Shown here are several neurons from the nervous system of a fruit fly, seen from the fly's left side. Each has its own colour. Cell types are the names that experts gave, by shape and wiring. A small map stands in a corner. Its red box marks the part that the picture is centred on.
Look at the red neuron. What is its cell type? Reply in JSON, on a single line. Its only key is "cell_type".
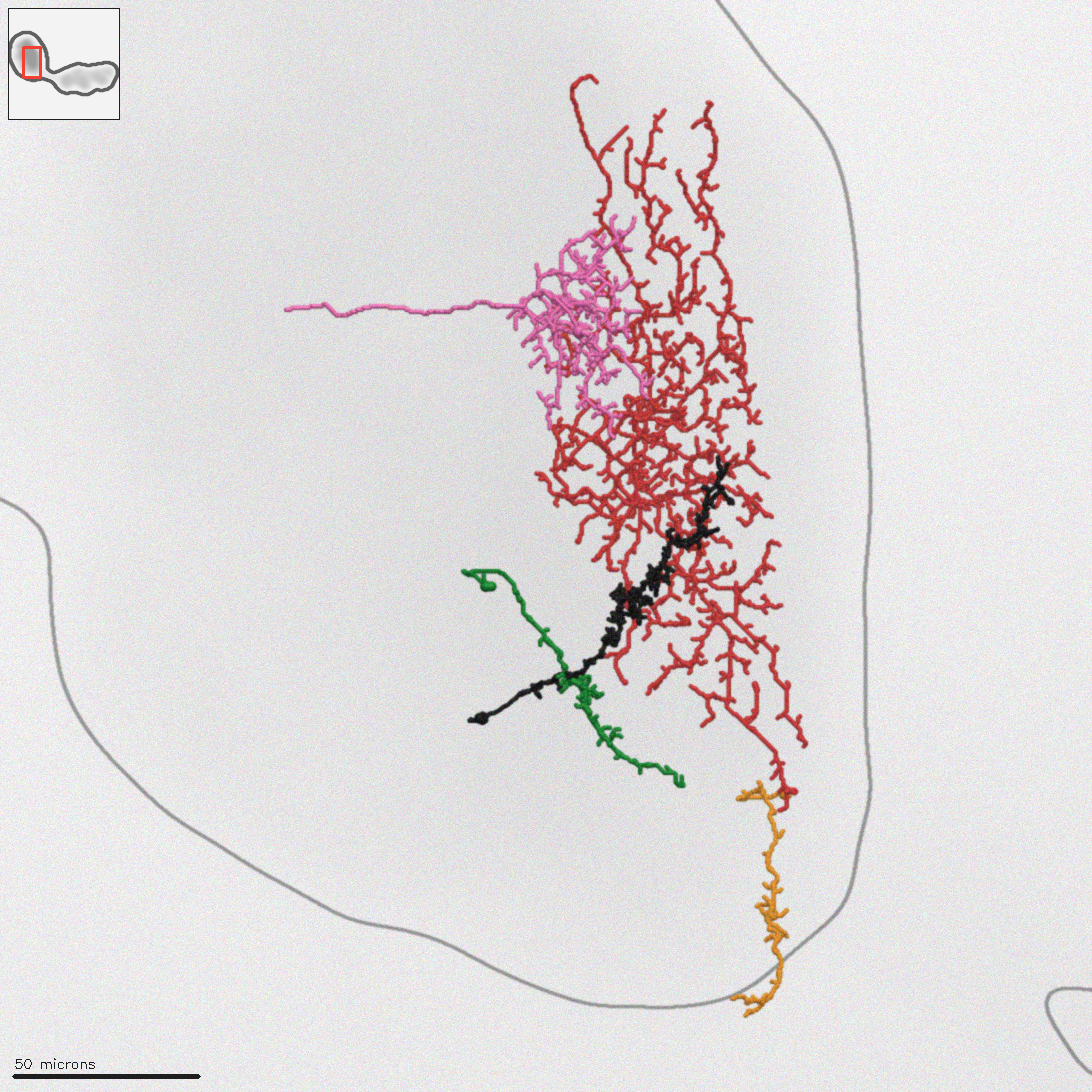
{"cell_type": "Dm20"}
